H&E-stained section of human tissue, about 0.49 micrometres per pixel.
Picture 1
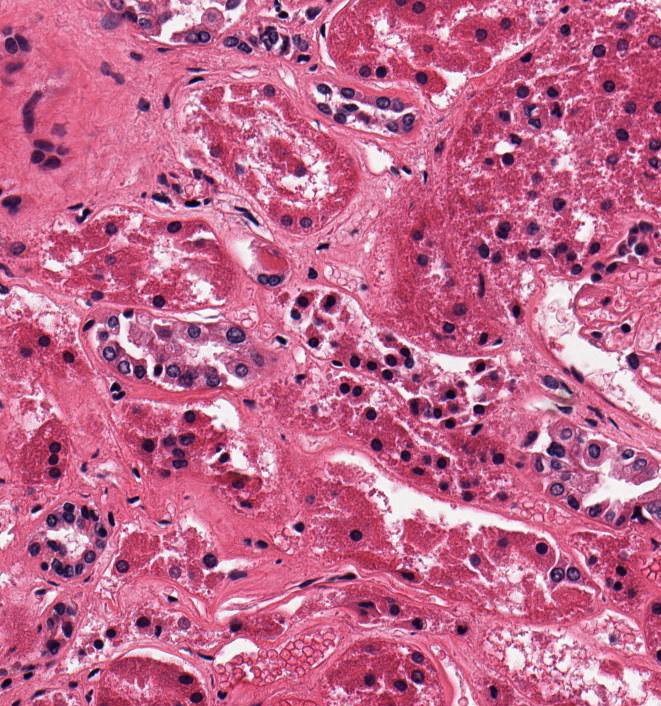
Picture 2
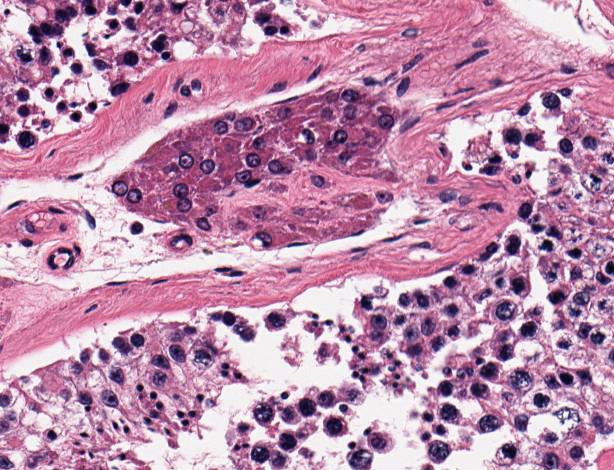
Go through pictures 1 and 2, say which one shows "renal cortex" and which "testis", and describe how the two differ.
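That first one's renal cortex; the second is testis. In the renal cortex most tubules have cells with plenty of granular, deeply eosinophilic cytoplasm, in many cases frayed and shed into the lumens as granular debris; between tubules sits pink fibrous stroma with scattered spindle-shaped nuclei. The testis has a fibrous band holding scattered elongated nuclei parallel to its fibres, and in the middle of the field a compact nest of polygonal cells with abundant eosinophilic cytoplasm sits enclosed within it. Above and below the band it's crowded with loosely cohesive round cells with dark round nuclei, and in the lower half larger round nuclei with coarse clumped chromatin mix with smaller dense dark ones.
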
